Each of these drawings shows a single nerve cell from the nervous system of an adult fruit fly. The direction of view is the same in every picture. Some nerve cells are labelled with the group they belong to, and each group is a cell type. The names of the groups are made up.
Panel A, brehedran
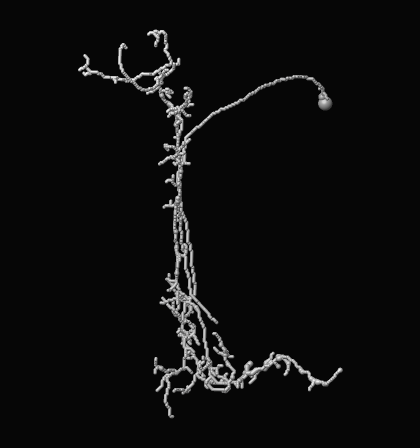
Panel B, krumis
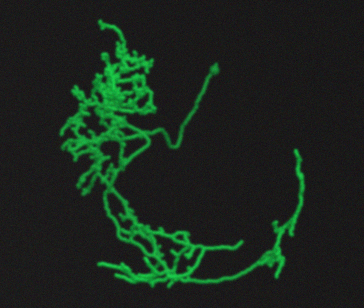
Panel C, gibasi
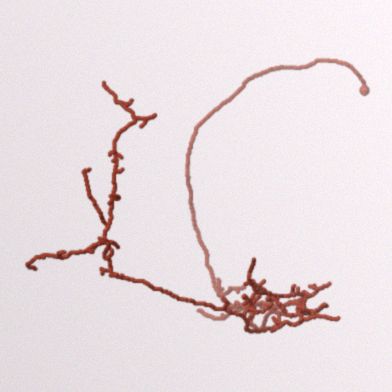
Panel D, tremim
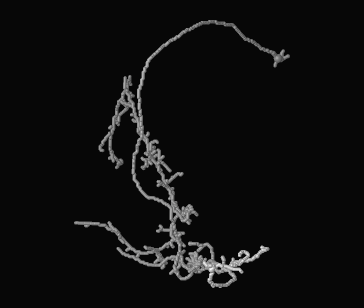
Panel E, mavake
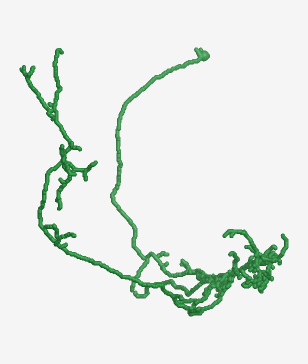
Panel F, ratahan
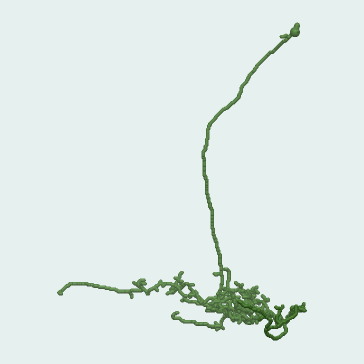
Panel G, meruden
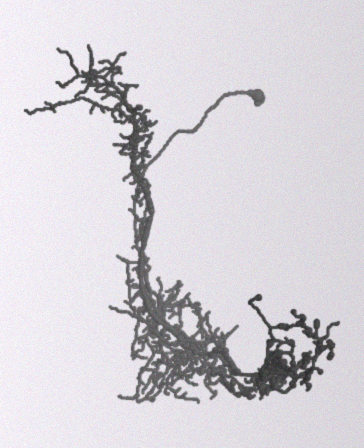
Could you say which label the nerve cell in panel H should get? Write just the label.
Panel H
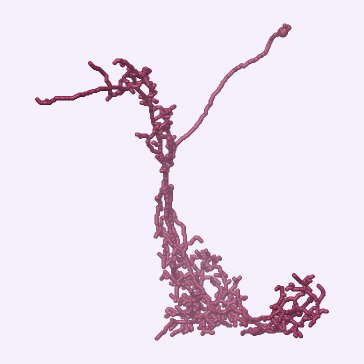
meruden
